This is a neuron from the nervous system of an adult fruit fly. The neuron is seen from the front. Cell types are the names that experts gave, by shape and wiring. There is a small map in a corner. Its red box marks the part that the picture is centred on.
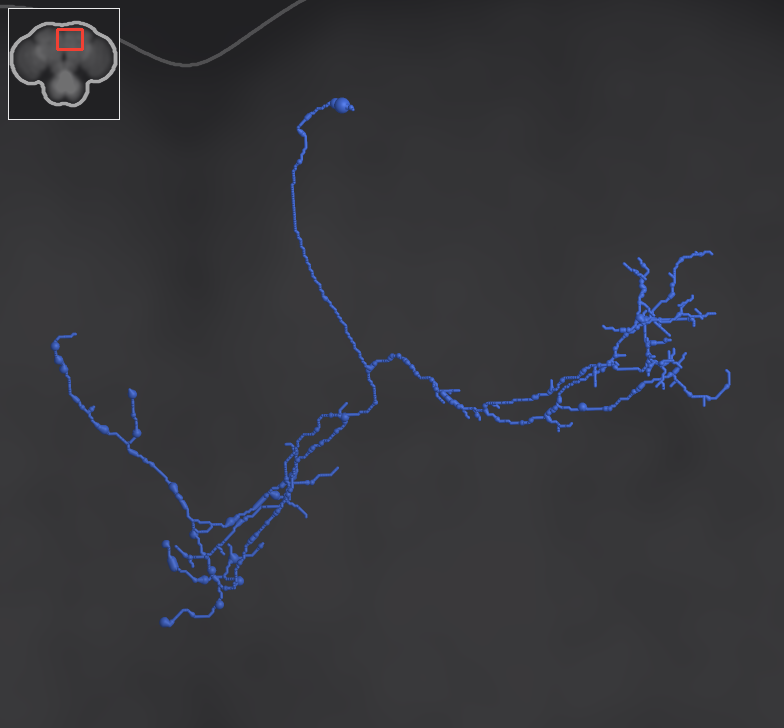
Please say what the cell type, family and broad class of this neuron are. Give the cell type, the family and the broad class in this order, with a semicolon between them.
IB002; hemilineage SMPad2; central-brain intrinsic neuron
